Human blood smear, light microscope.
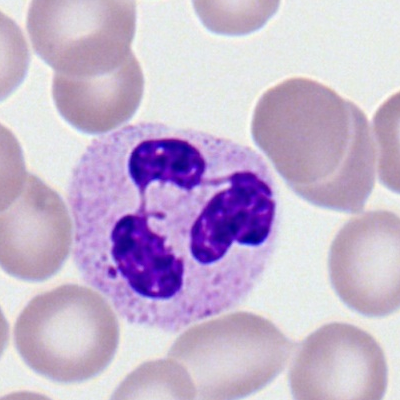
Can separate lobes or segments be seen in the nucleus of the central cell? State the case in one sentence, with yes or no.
Yes, it is a lobed nucleus that this cell has.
